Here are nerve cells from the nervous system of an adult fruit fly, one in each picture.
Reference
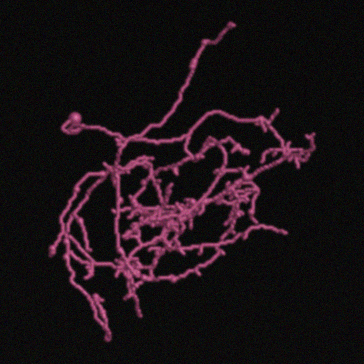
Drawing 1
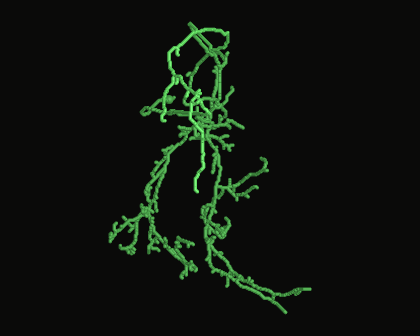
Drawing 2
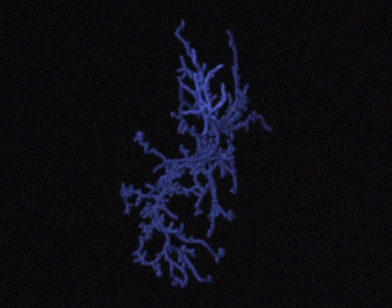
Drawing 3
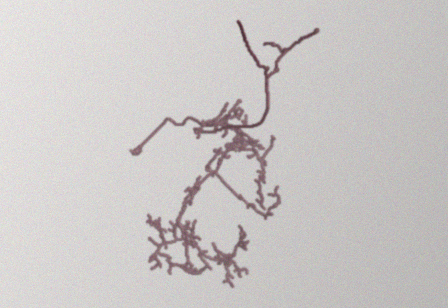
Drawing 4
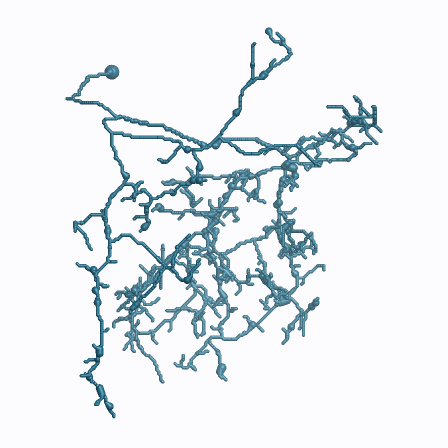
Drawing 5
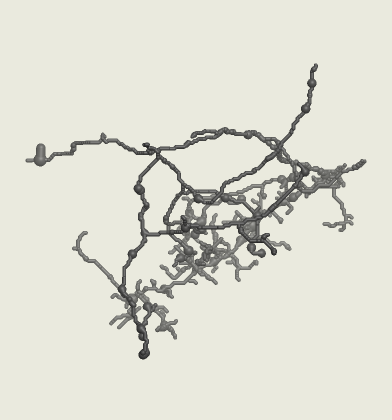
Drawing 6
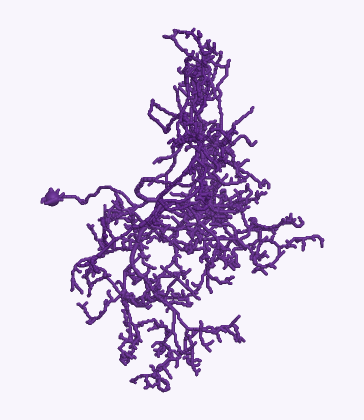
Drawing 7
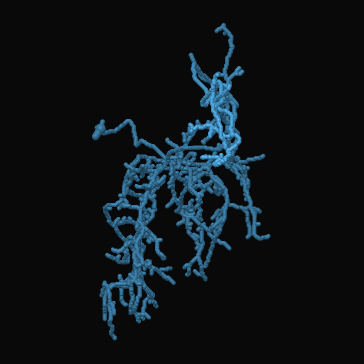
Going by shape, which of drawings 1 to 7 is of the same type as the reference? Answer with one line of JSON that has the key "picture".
{"picture": 5}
